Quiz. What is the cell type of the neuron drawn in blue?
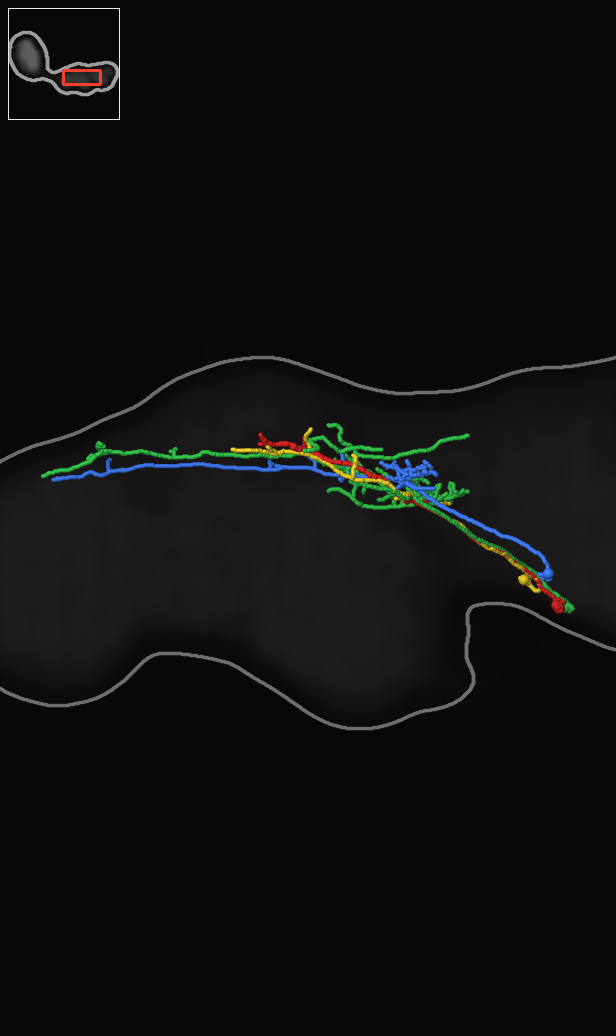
IN08B070_b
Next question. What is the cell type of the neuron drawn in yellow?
IN08B070_a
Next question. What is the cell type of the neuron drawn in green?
IN08B091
